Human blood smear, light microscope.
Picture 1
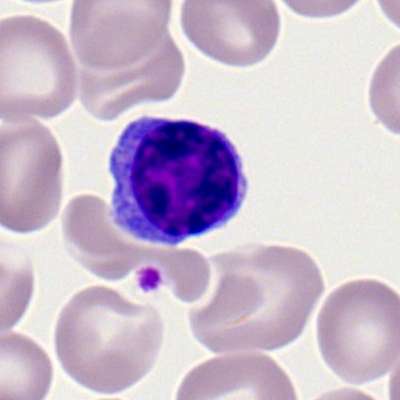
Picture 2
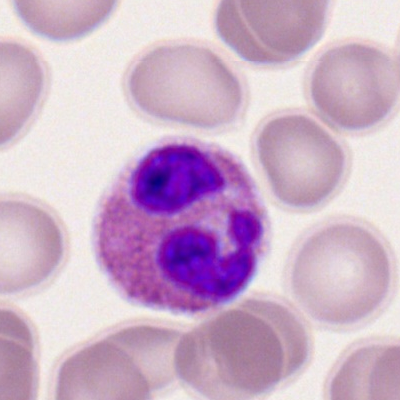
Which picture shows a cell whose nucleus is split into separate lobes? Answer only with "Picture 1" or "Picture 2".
Picture 2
